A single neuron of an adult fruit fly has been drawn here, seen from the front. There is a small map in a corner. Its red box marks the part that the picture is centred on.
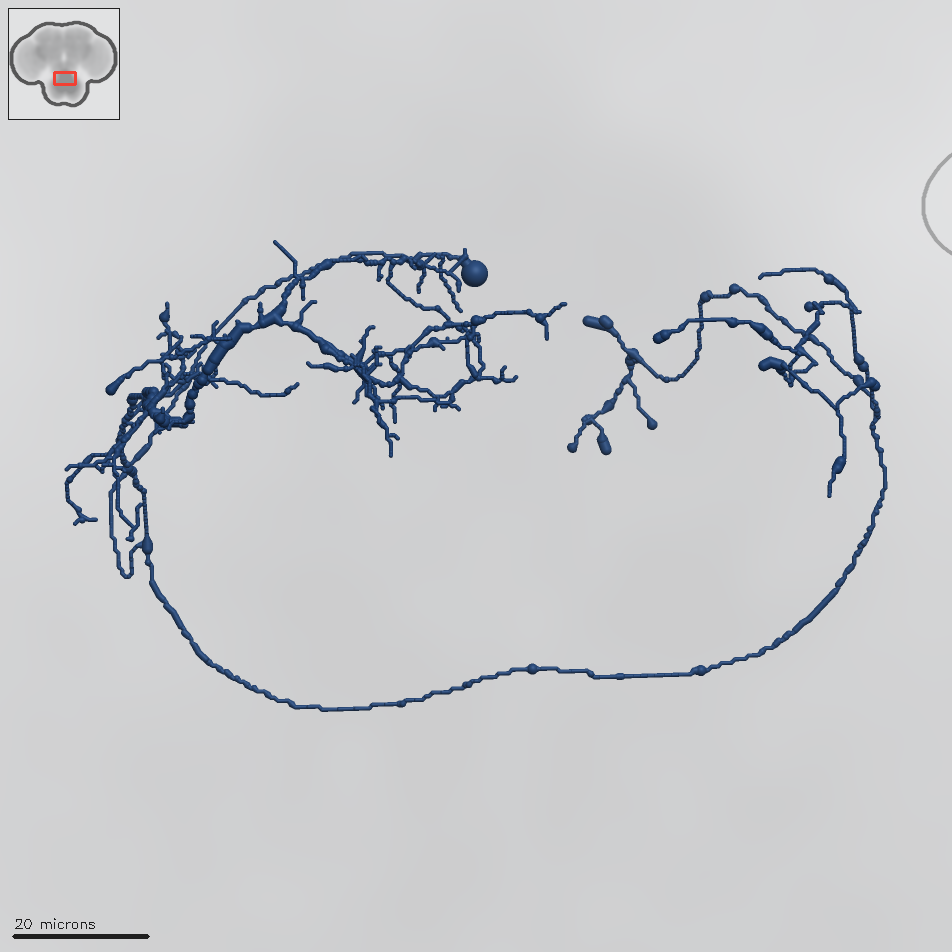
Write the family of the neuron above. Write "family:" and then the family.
family: hemilineage 19B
